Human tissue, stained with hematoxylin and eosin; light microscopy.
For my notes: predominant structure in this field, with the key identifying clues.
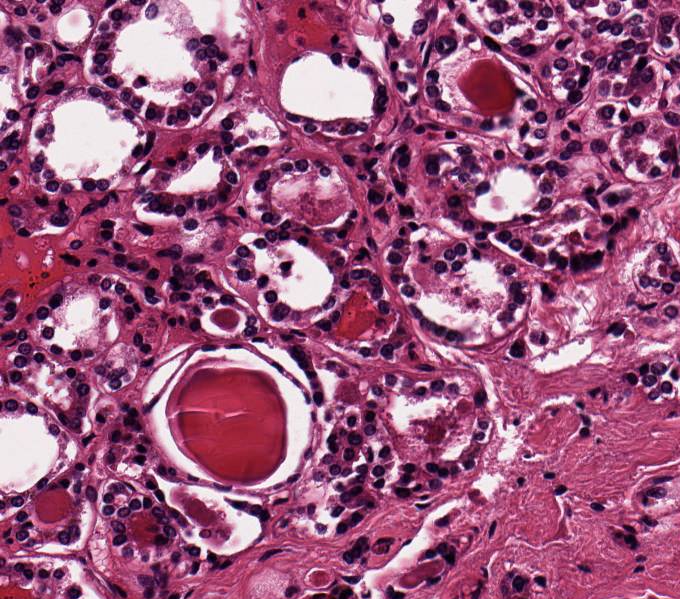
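I'd call this thyroid follicle: closely packed round to oval tubules, separated by narrow strands of stroma, fill most of the field. Each is lined by a single layer of cuboidal to flattened cells with round, dark nuclei.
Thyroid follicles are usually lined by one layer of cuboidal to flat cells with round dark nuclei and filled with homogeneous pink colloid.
In the lower left-centre, a dilated tubule holds a large round, homogeneous, deeply eosinophilic cast, and a smaller one sits near the top right.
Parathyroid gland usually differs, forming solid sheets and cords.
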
